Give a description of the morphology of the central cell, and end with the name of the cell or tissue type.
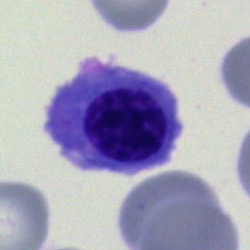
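First, the edge: a small pale pinkish bleb projects from the upper left of the cell. Next, the nucleus: it sits off-centre toward the right, and its chromatin is dark purple and coarsely clumped. Then the cytoplasm, which forms a broad rim, widest on the left side. Last, the name: erythroblast.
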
